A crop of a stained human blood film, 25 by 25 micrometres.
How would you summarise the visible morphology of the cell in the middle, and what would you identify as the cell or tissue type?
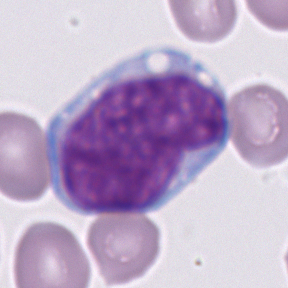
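An irregular, somewhat angular oval: trace its long axis from lower left to upper right. The nucleus has a notch on its right side, below the middle. Two small clear round vacuoles sit along the top edge, in cytoplasm without visible granules. The cell is a myeloblast.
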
